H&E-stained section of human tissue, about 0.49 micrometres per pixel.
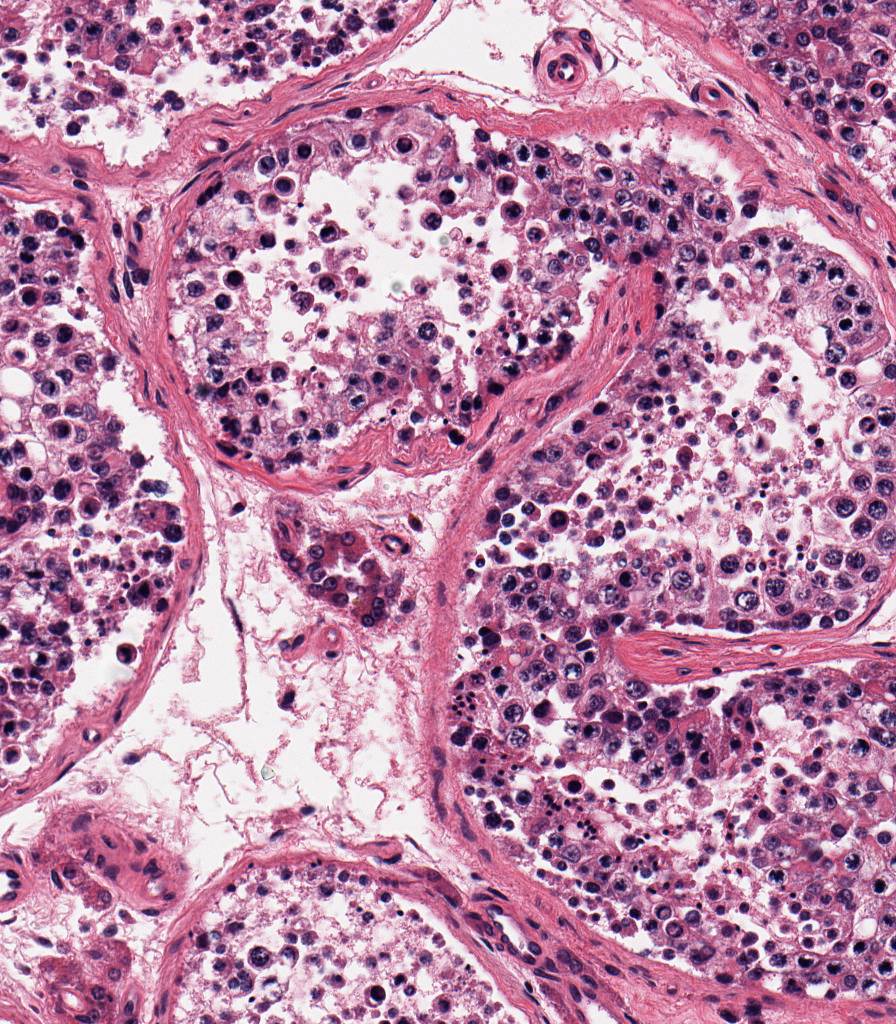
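Testis, haematoxylin and eosin: tubules filled with loosely arranged round cells having round nuclei and pale to clear cytoplasm, among which lie many small, densely dark-staining shrunken nuclei. In the upper central tubule, cells are dispersed around a central open pale space. Centre: a small interstitial cluster of cells with deep pink cytoplasm, just below that tubule.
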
